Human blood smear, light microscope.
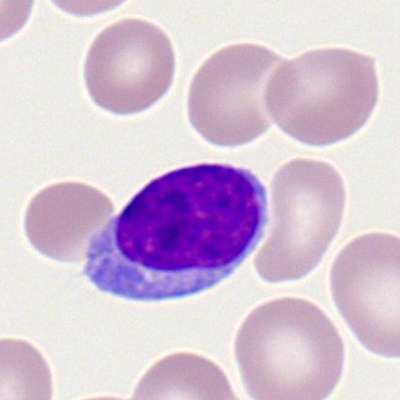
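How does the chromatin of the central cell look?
It is dark purple and coarsely clumped, with small paler patches between the clumps.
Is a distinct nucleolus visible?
No, none can be made out in the nucleus.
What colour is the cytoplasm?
Pale blue, and it shows no vacuoles.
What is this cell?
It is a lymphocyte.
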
